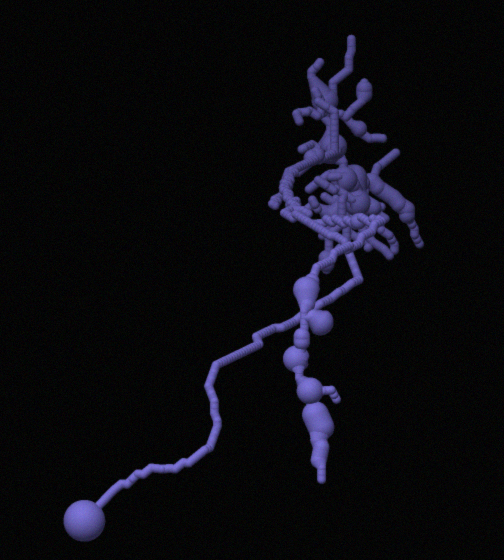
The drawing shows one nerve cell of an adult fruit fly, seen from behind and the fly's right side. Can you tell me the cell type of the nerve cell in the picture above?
T4c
